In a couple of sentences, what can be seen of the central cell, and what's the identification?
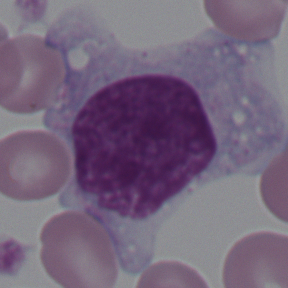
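Look first at the outline: it is irregular, pushed out into broad, blunt bulges of cytoplasm. Fine pinkish-purple granules are scattered through that cytoplasm, along with several small clear vacuoles. The nucleus lies toward the left, so more of the cytoplasm sits on the right side. This cell is a monocyte.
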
